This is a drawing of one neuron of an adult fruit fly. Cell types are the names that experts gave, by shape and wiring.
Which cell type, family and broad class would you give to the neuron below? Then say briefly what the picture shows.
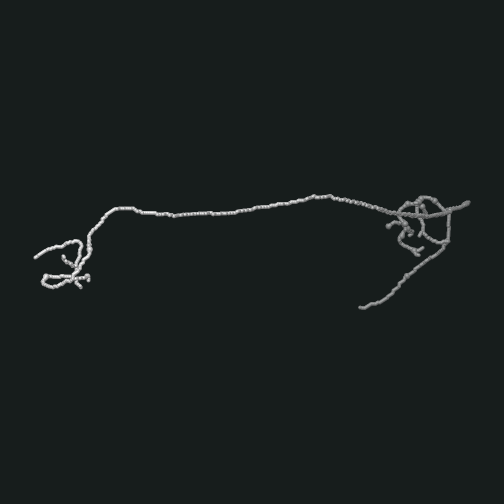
The cell type is ORN_VL2a. Its family is called class olfactory. It is a sensory neuron entering the brain. The drawing shows no cell body. As drawn here it is more than twice as wide as it is tall.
